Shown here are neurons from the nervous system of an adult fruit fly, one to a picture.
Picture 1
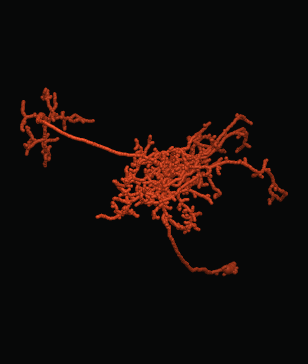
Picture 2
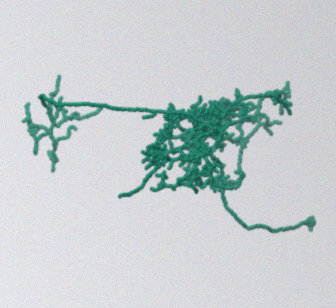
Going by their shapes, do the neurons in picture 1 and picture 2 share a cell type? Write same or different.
same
